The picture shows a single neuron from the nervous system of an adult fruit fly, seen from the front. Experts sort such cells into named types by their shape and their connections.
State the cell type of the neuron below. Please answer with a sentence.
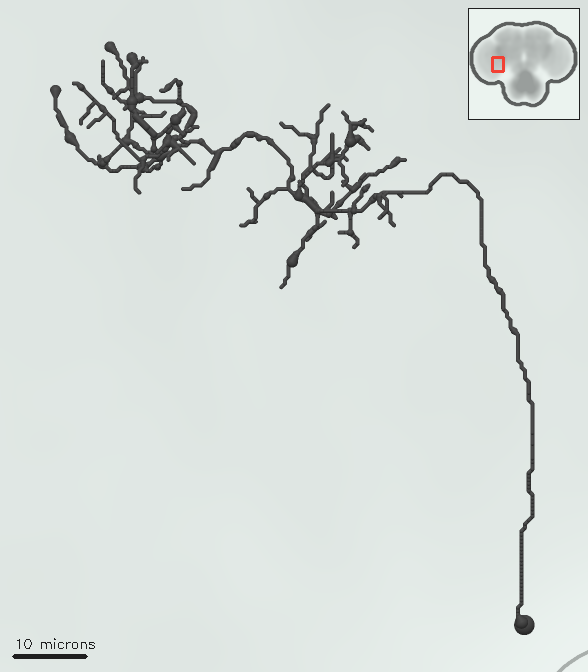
The cell type is Li27.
